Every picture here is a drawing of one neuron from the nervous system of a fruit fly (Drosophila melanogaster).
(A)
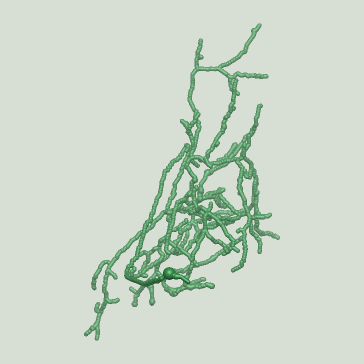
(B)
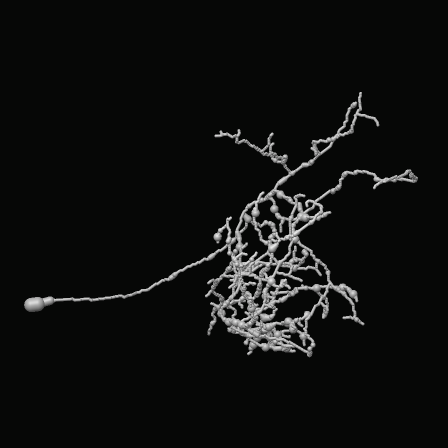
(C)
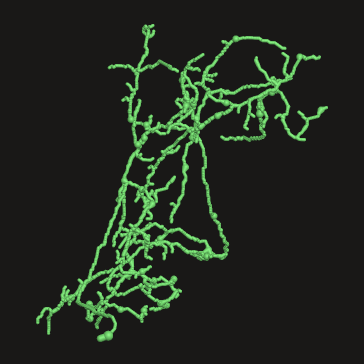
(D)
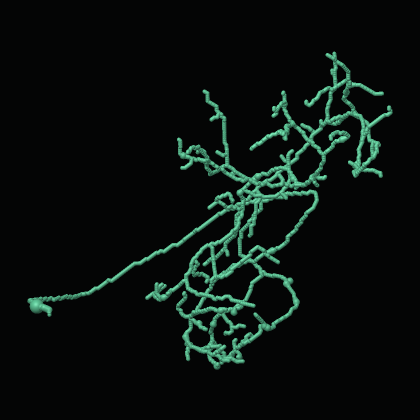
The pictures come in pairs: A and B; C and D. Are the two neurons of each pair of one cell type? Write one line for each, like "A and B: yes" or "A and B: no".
A and B: yes
C and D: no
